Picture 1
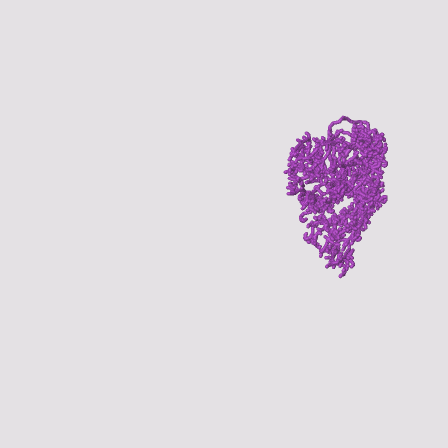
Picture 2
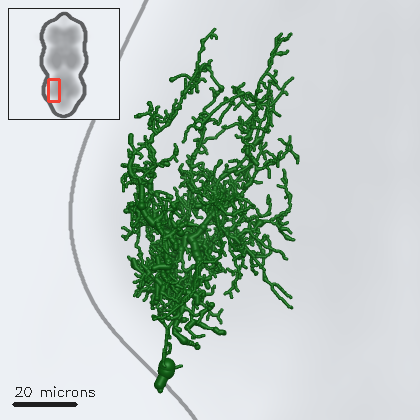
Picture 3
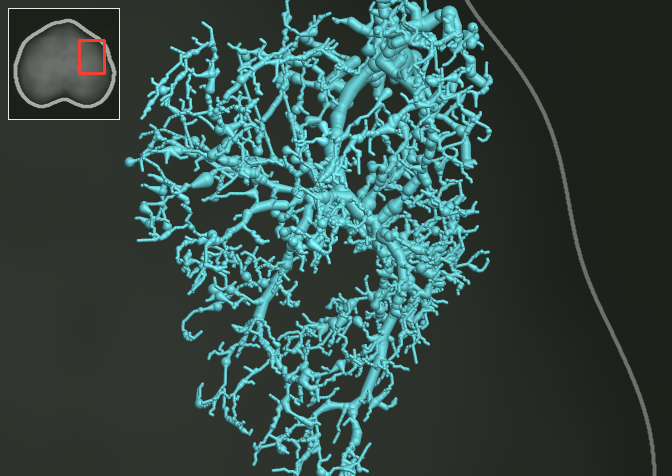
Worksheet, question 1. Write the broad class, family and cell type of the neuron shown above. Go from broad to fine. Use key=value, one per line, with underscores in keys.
broad_class=nerve-cord intrinsic neuron
family=hemilineage 19A
cell_type=IN19A016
